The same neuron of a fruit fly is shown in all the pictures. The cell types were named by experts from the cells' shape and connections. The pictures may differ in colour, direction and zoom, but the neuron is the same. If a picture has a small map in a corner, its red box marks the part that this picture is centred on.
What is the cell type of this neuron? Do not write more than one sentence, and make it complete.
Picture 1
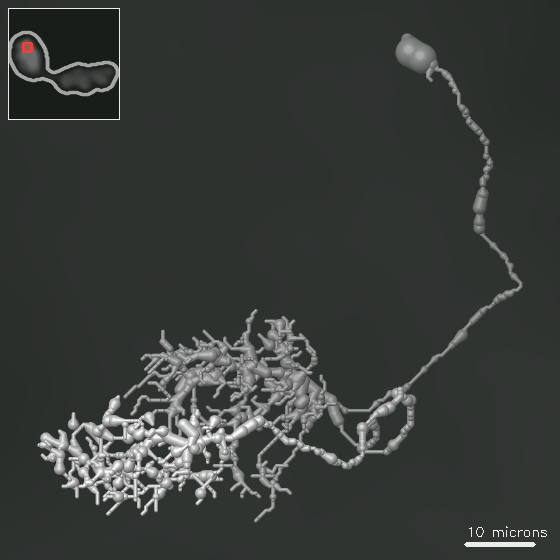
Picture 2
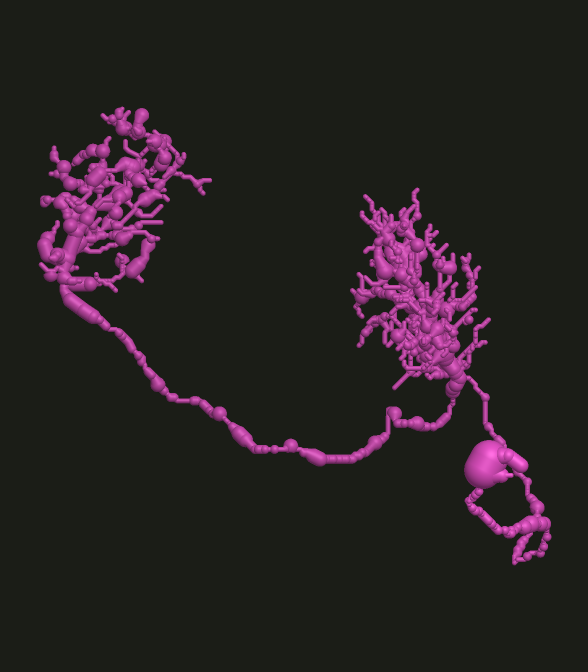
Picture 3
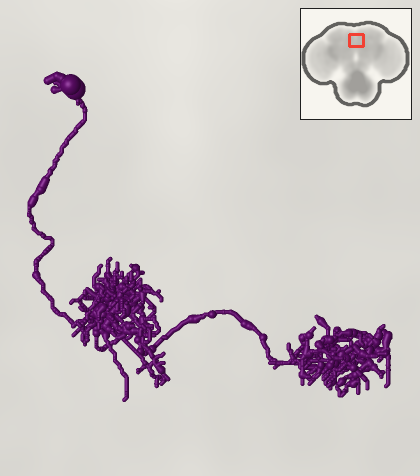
With respect to cell type, this neuron is hDeltaA.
